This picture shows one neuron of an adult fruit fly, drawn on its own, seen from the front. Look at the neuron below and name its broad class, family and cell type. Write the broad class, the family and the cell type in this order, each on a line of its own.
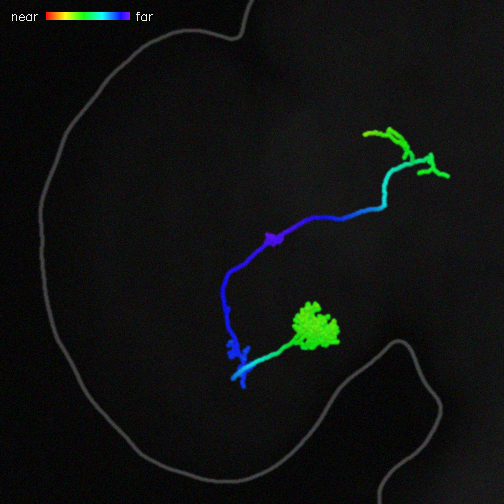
visual projection neuron
LLPC
LLPC4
